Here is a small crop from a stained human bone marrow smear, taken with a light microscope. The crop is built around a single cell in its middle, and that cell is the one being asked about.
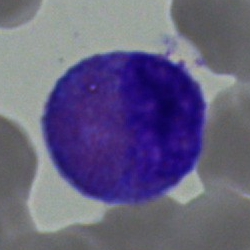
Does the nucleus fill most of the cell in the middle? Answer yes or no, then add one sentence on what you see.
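Yes. The nucleus fills almost the whole cell, with at most a very thin rim of cytoplasm.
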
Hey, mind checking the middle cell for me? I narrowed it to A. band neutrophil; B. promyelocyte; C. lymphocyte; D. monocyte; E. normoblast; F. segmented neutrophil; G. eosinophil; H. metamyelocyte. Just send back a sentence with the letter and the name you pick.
Seen at the centre of the crop is an eosinophil, so option G is correct.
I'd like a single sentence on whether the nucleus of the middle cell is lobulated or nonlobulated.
Its nucleus is compact and single, with a round, oval or kidney-shaped form.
